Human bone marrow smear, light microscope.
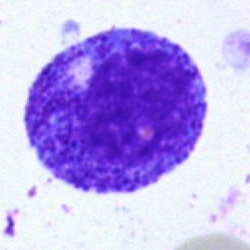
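Promyelocyte in a stained human bone marrow smear: the round cell in the middle. Its granules are so dense that the outline of the nucleus cannot be traced. A pale patch with few granules lies in the upper left of the cell, and a single small pinkish-orange dot sits just right of and below the centre.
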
